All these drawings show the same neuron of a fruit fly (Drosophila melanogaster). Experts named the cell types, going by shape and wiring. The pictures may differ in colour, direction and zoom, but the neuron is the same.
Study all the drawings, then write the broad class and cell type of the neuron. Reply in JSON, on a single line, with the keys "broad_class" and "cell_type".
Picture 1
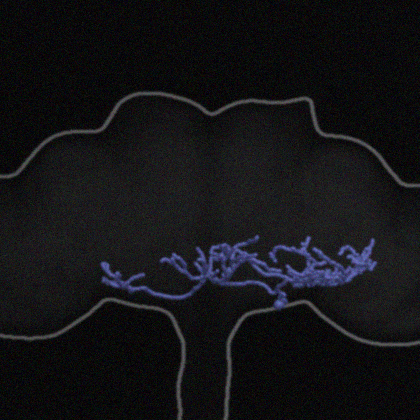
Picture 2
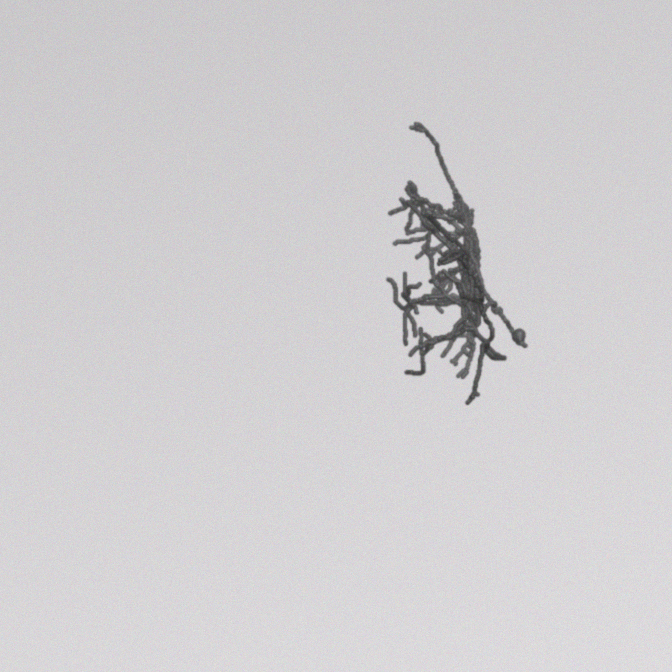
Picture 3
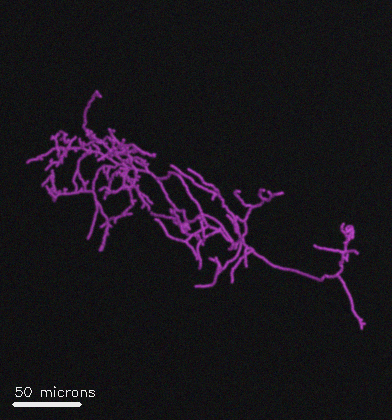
{"broad_class": "central-brain intrinsic neuron", "cell_type": "PLP231"}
